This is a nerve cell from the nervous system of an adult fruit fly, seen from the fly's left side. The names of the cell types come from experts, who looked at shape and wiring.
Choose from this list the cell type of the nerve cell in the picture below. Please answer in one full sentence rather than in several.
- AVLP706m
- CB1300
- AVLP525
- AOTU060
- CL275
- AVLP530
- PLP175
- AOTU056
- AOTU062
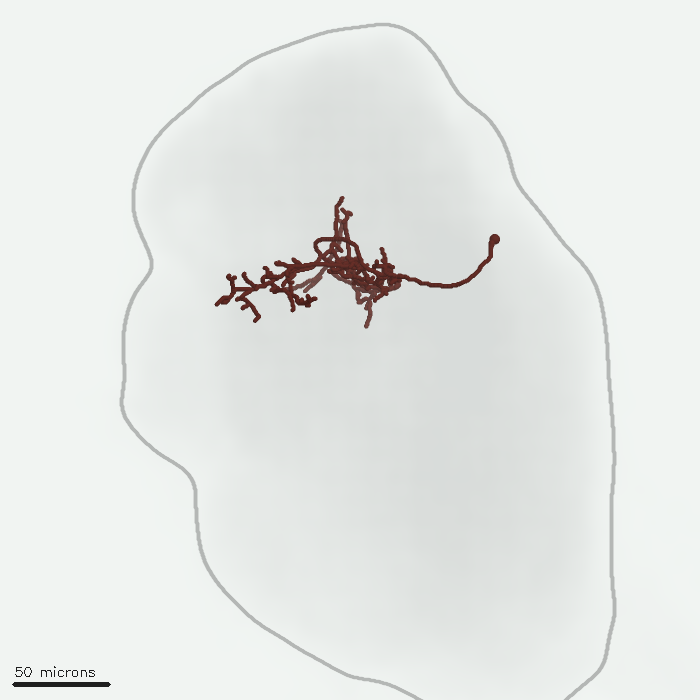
The nerve cell has CL275 as its cell type.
